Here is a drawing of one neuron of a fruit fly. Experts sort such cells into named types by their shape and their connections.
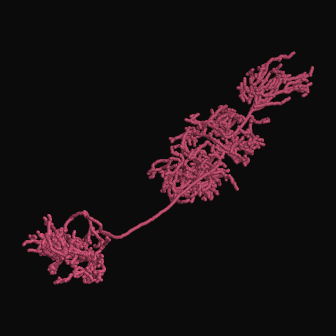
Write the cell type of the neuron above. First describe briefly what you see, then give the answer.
The picture shows dozens of branch ends. In this view it is wider than it is tall. This is a descending neuron. It is of cell type DNge047.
